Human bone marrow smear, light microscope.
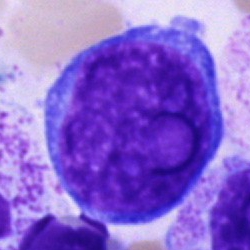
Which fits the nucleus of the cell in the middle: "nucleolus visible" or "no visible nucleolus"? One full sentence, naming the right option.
The cell's nucleus contains at least one visible nucleolus.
